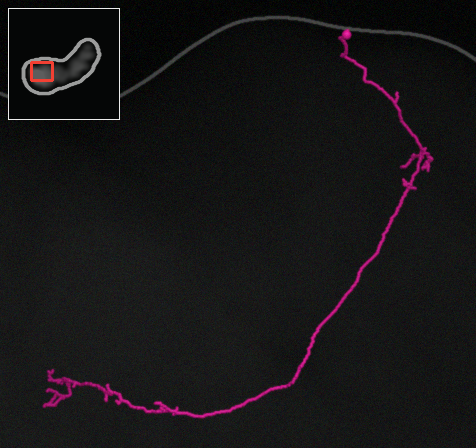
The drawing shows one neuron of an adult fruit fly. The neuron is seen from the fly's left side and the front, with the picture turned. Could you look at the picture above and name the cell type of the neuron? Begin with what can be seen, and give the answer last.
The cell body is at the upper right of the picture. As drawn here it is about as wide as it is tall. Its broad class is central-brain intrinsic neuron. Its cell type is KCg-d.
